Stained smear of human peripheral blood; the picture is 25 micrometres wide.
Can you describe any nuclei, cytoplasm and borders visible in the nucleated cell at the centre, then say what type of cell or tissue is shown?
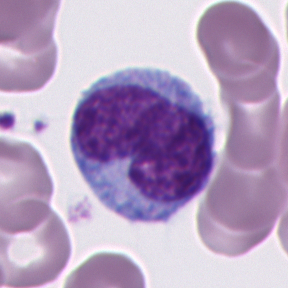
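This one has a round outline, and its nucleus is kidney-shaped, about 13 by 9 micrometres, with the notch turned downward. The cytoplasm is broadest down there in that notch, and you won't find any coarse granules in it. So it's a monocyte.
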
